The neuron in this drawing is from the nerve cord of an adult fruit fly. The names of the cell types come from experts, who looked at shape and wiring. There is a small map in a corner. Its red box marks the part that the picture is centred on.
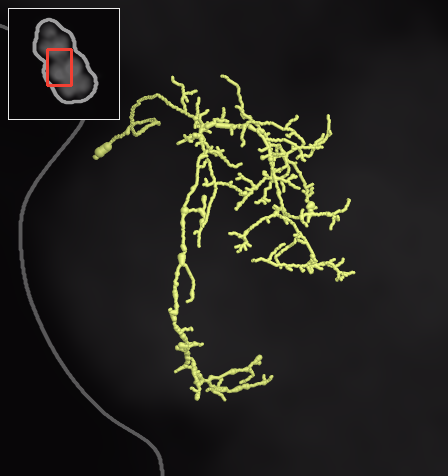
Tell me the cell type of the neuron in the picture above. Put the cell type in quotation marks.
"IN03B071"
